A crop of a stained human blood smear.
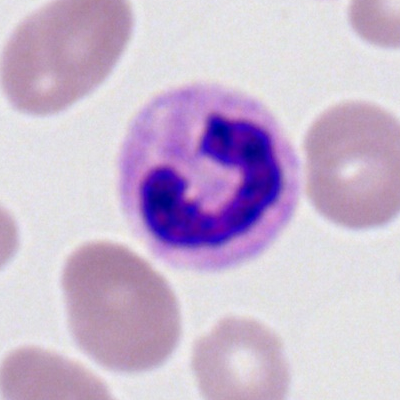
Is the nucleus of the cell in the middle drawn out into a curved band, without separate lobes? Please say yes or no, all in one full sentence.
Yes, the nucleus of the cell is bent into a band with no separate lobes.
